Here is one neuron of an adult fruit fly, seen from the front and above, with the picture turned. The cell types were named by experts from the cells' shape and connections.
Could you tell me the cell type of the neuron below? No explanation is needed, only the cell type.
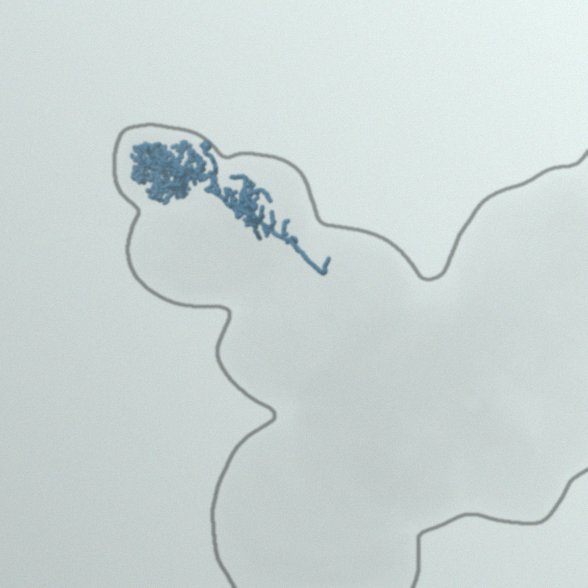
INXXX269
